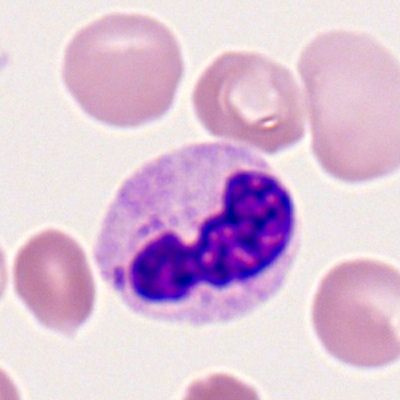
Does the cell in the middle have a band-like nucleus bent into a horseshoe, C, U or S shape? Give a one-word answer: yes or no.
Yes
